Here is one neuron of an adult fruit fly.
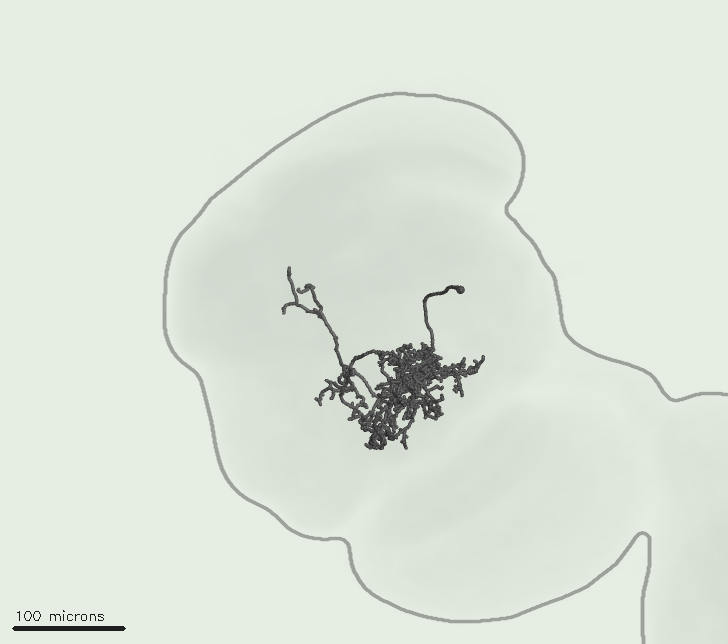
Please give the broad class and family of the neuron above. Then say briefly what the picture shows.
Its broad class is central-brain intrinsic neuron. The family is hemilineage LALv1_ventral. By the scale bar it is about 180 microns wide in this view. As drawn here it is about as wide as it is tall.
